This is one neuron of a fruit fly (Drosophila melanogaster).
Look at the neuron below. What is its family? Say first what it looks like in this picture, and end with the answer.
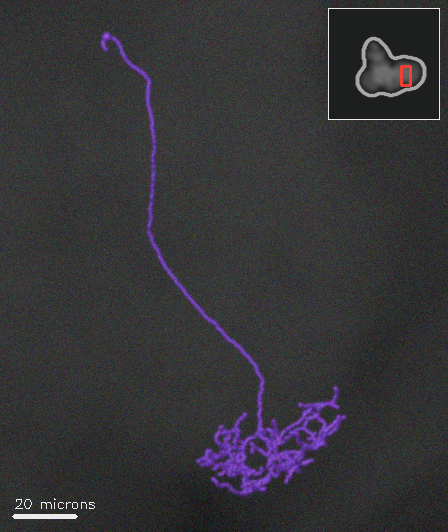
Its cell body lies at the upper left of the picture. From top to bottom in the picture it spans about 150 microns. It is a central-brain intrinsic neuron. Its family is hemilineage VLPp1.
